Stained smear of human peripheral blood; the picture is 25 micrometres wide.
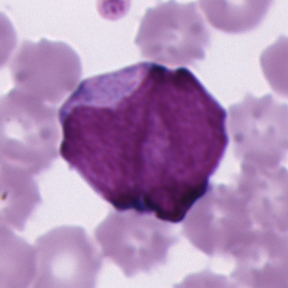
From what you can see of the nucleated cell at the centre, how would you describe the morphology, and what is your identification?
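Outline comes first: it is angular, with several straight edges meeting at corners. Around most of the edge, no distinct rim of cytoplasm can be seen. The chromatin stains deep purple, with a fine, even texture and no coarse dark clumps. A paler lilac patch occupies the upper left part of the cell. As for size, the cell is about 15 micrometres across and the nucleus about 14 micrometres, filling about 80% of the cell's area. The cell is a myeloblast.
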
